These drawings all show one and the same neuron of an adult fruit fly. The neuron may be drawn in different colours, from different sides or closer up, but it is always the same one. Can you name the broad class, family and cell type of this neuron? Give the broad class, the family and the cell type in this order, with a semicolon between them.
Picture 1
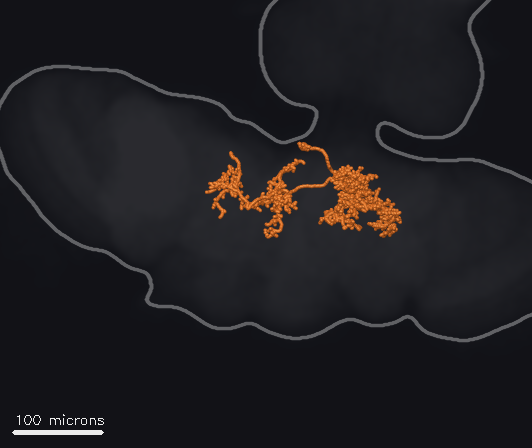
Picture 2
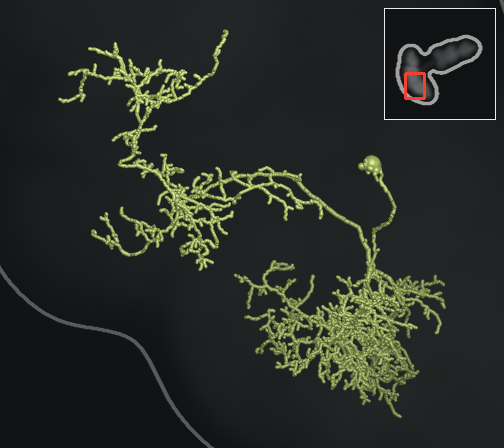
central-brain intrinsic neuron; hemilineage SLPpm3; SMP551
